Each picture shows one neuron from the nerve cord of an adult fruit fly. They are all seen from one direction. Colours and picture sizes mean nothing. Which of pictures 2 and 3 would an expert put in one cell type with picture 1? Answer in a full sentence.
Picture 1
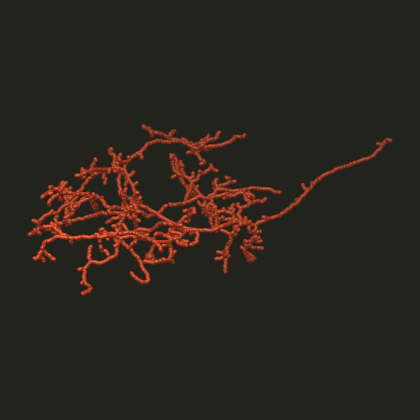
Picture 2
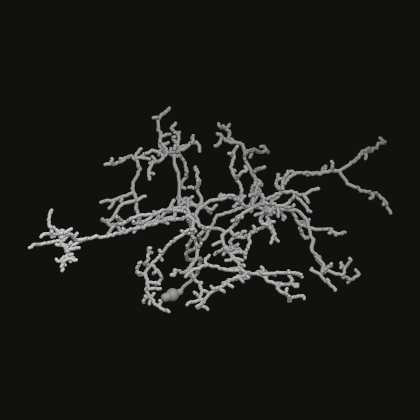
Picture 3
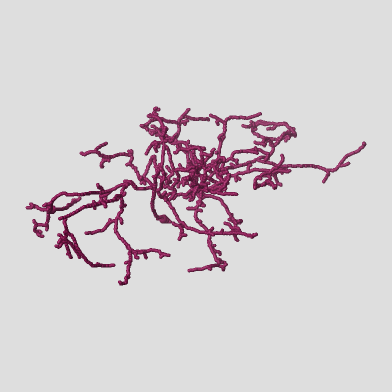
Picture 2 is of the same cell type.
